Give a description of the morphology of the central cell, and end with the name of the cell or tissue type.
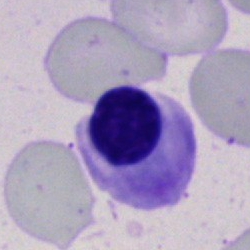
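Nucleus off-centre, toward the upper left of the cell. No nucleolus visible. Paler zone of cytoplasm beside the nucleus, on its right. Cytoplasm without visible granules. Erythroblast.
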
